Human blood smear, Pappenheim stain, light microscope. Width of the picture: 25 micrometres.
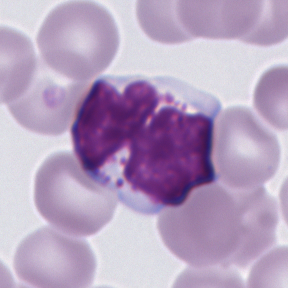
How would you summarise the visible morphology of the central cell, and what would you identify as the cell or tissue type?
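Looking first at the outline, it's irregular rather than smoothly round. The cell measures about 14 by 12 micrometres, and the nucleus takes up about 70% of its area. The chromatin is dense and dark purple throughout, with a faintly mottled texture, and I can't make out any nucleoli. Checking the cytoplasm, I see no vacuoles. This is a large granular lymphocyte.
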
